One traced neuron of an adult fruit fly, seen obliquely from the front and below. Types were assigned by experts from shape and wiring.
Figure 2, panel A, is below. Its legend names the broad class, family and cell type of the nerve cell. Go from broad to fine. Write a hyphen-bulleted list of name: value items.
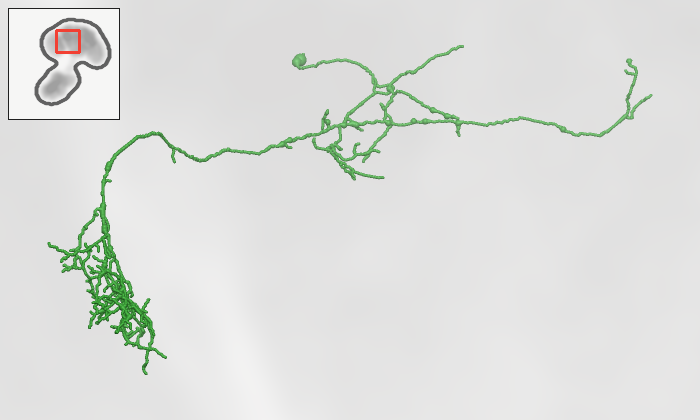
- broad class: visual projection neuron
- family: hemilineage PSp3
- cell type: LC46b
